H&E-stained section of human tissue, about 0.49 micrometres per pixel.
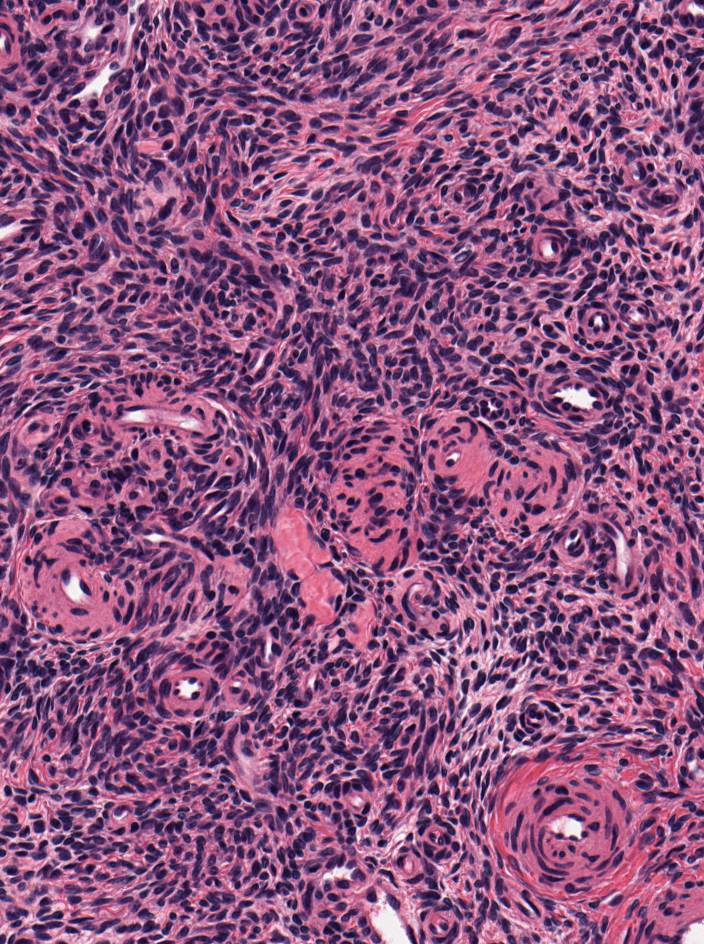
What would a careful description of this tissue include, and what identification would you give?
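The whole field, I find, is a densely cellular sheet of closely packed cells, with no glands and no surface epithelium. Most cells have dark, oval to spindle-shaped nuclei and scant cytoplasm. In the upper part, spindle cells run in short, intersecting streams. Mostly in the lower half and along the right side, many small whorls of concentrically layered cells ring tiny slit-like central spaces. It is ovary.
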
